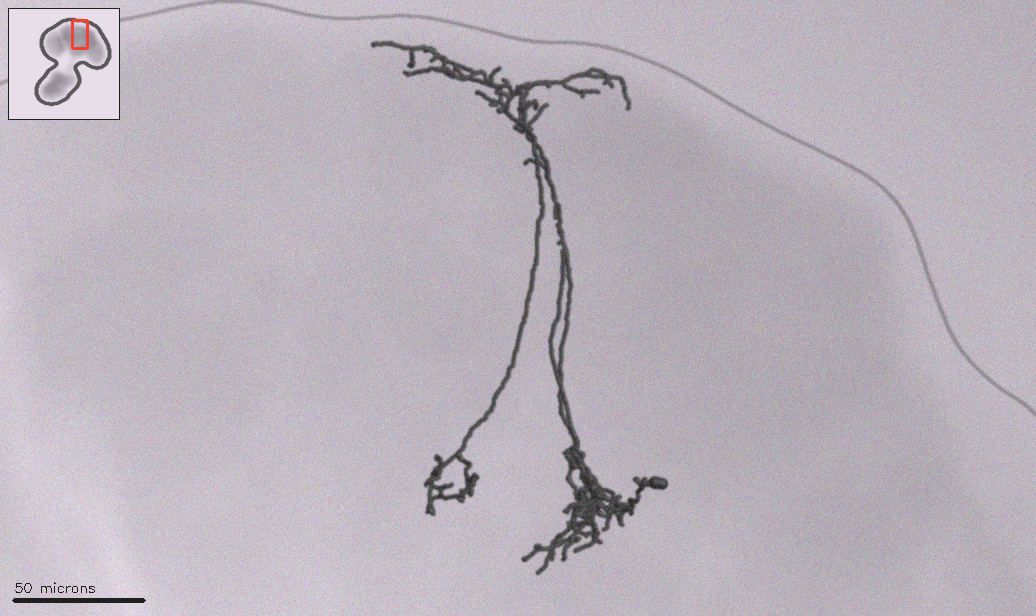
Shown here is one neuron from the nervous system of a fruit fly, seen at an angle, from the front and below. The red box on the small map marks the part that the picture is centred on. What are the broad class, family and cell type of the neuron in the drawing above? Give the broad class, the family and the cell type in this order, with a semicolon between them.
central-brain intrinsic neuron; hemilineage FLAa3; SMP740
